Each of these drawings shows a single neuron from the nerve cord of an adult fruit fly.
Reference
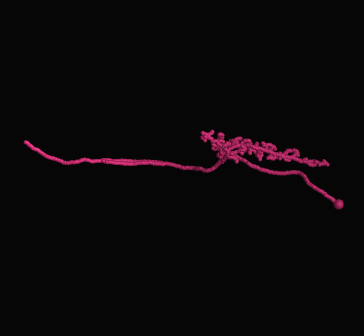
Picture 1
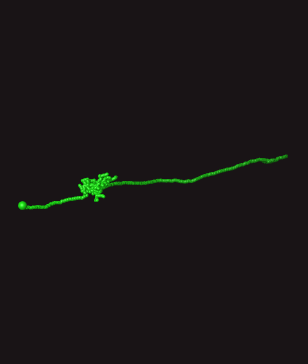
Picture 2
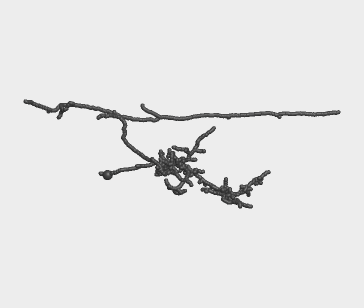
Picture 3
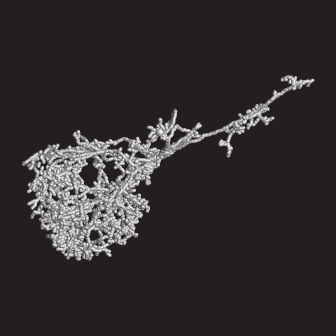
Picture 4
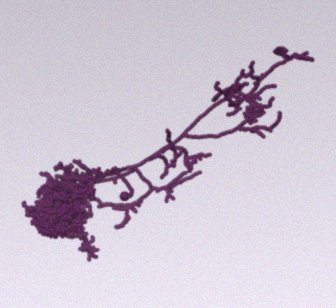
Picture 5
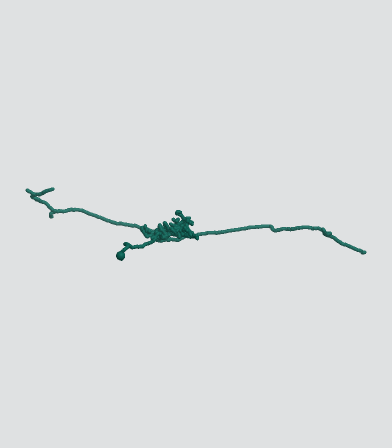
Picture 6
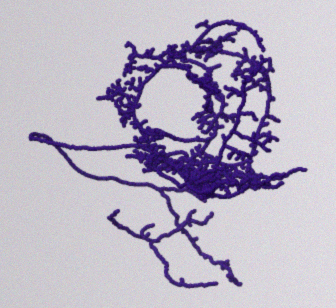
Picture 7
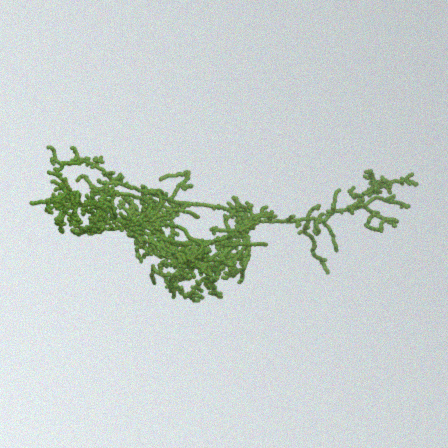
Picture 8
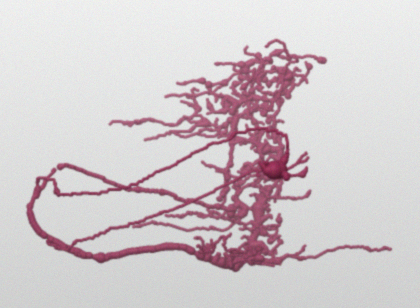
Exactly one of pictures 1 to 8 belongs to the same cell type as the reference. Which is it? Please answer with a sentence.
The neuron in picture 1 is of the same cell type.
